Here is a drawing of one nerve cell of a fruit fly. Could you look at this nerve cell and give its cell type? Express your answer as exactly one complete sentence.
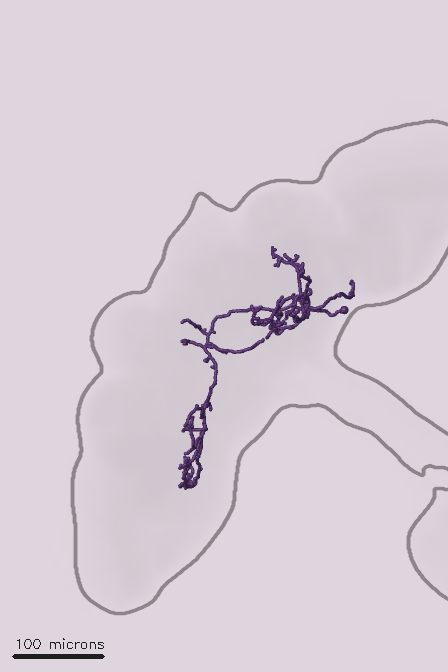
With respect to cell type, this nerve cell is SLP368.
